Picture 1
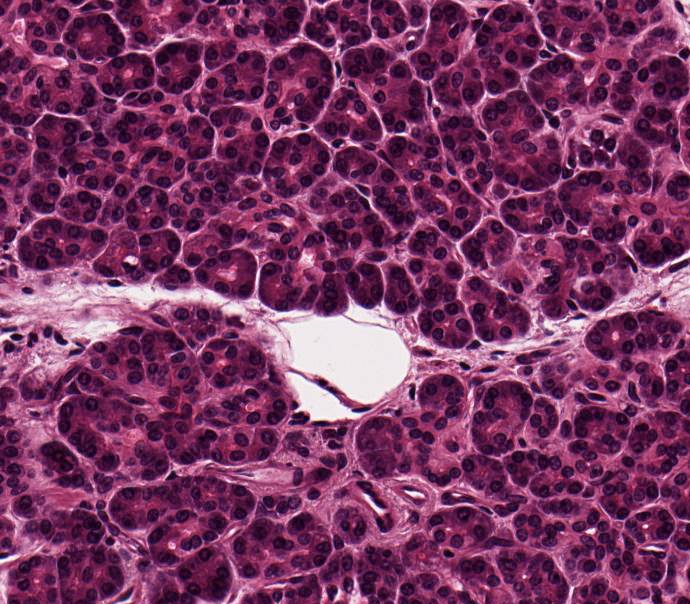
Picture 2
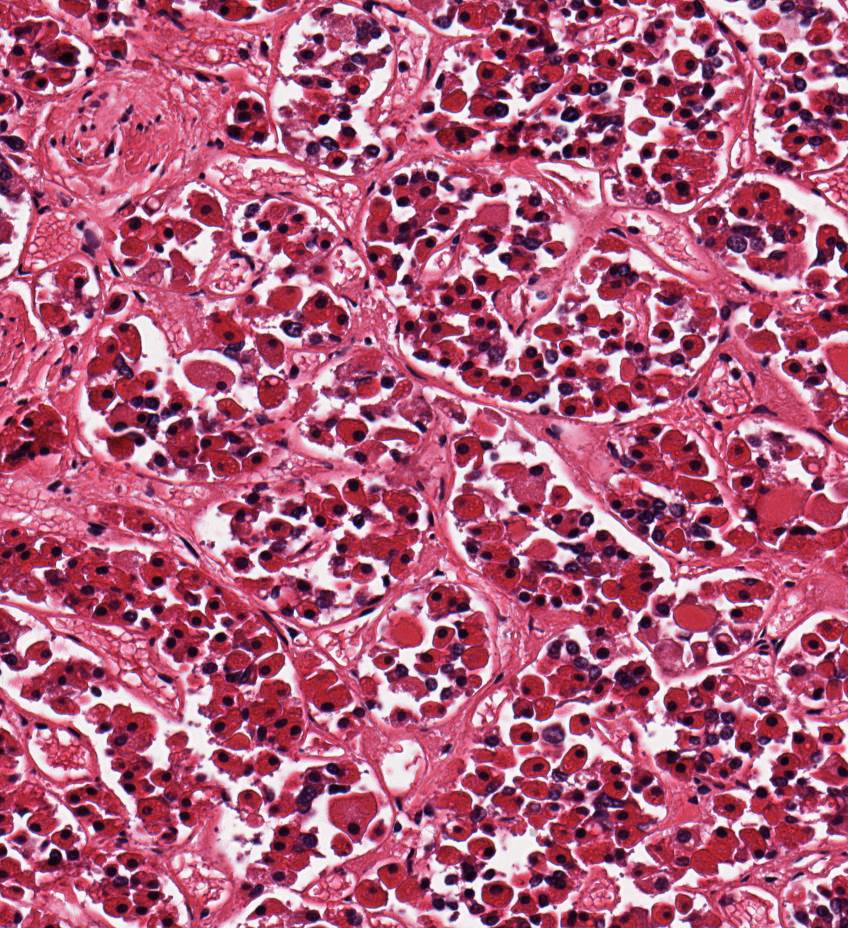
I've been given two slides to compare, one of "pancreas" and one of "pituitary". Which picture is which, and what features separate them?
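Picture 1 shows pancreas; picture 2 shows pituitary. The arrangement differs: in picture 1, closely packed rounded acini fill almost the whole field above and below a central band, whereas in picture 2 the cells lie in rounded nests separated by thin pink fibrous septa across the whole field. The cytoplasm also differs: the acinar cells stain a deep purple-pink throughout, with no pale, foamy mucous cells, while most pituitary cells have intensely red, eosinophilic cytoplasm, with fewer purplish-grey cells scattered among them. In the pancreas the acinar nuclei are round, dark and placed toward the base of the cells; in the pituitary the nuclei are small, round, dark and fairly uniform from cell to cell. No fat cells are present in the pancreas field.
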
